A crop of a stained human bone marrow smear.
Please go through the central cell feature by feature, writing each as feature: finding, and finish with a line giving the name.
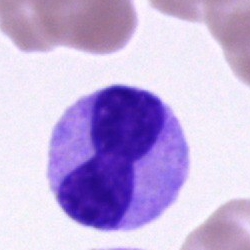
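Nucleus: two lobes joined by a narrowed waist
Lobe alignment: upper right to lower left
Chromatin: dense, dark purple
Cytoplasm: only fine, faint granularity
Name: band neutrophil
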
